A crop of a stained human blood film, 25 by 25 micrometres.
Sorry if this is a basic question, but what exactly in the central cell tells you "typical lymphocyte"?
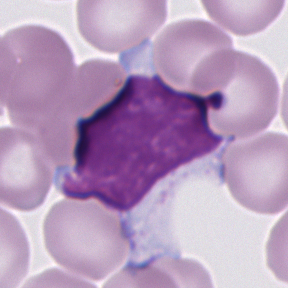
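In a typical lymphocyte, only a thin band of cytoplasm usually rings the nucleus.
Here the nucleus fills most of the cell, which fits, though most of the cytoplasm lies at the lower right instead of ringing it.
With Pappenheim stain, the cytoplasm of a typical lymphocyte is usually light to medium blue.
This cytoplasm is instead a pale, washed-out blue-grey. It shows only scattered fine dots, not coarse granules. A small, dark, round knob sits on the upper right edge of the nucleus.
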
